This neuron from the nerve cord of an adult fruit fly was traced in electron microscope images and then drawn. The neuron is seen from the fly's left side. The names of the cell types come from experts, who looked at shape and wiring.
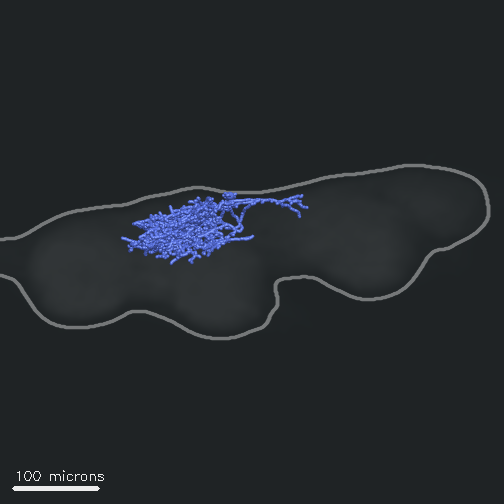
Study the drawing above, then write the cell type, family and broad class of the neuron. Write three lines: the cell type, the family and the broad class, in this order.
IN19B008
hemilineage 19B
nerve-cord intrinsic neuron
